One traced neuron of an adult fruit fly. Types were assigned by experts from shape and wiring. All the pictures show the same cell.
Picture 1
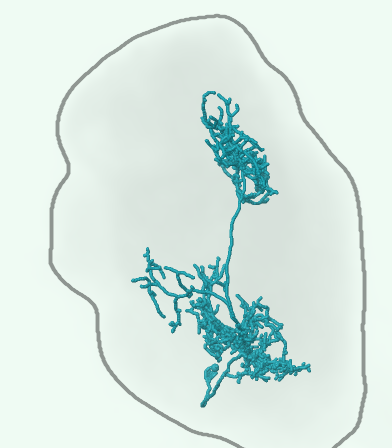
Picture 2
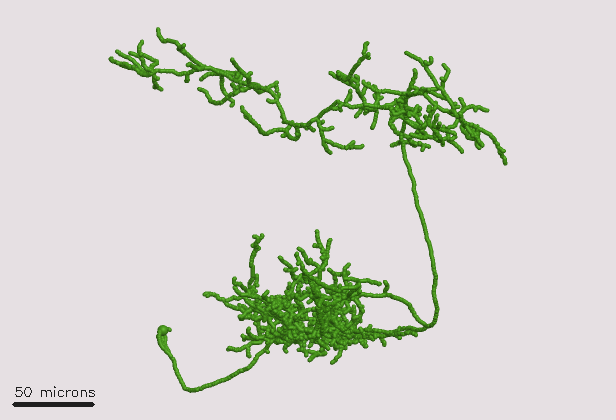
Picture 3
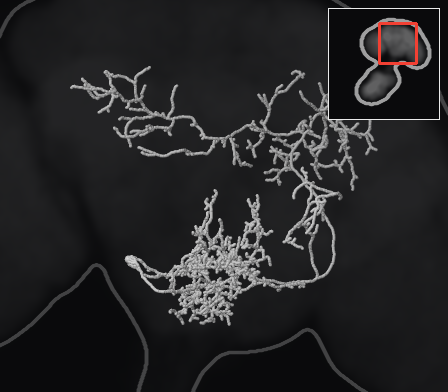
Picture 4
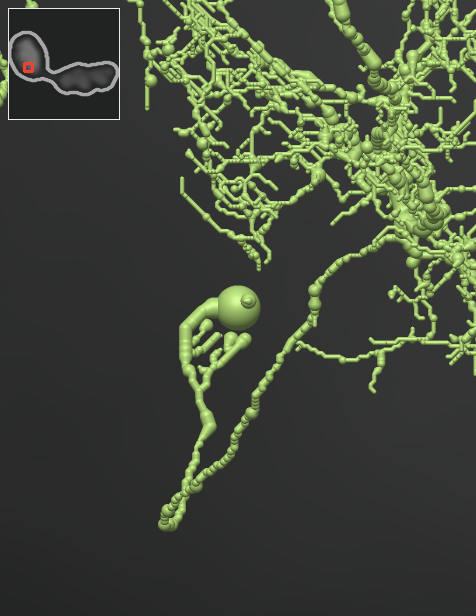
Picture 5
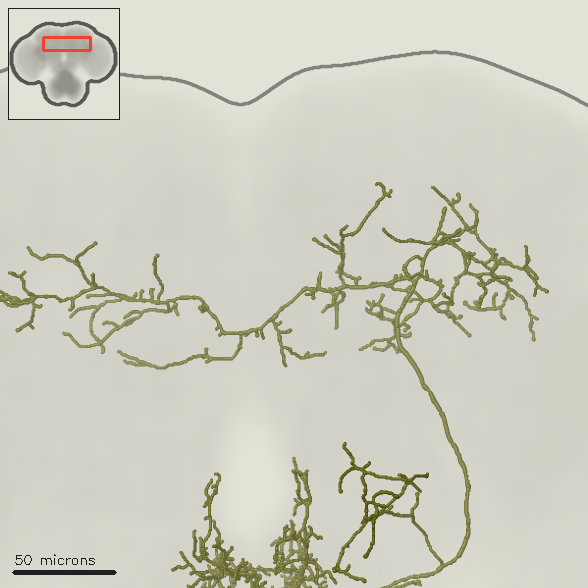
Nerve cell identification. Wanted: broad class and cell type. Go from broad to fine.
central-brain intrinsic neuron; GNG661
